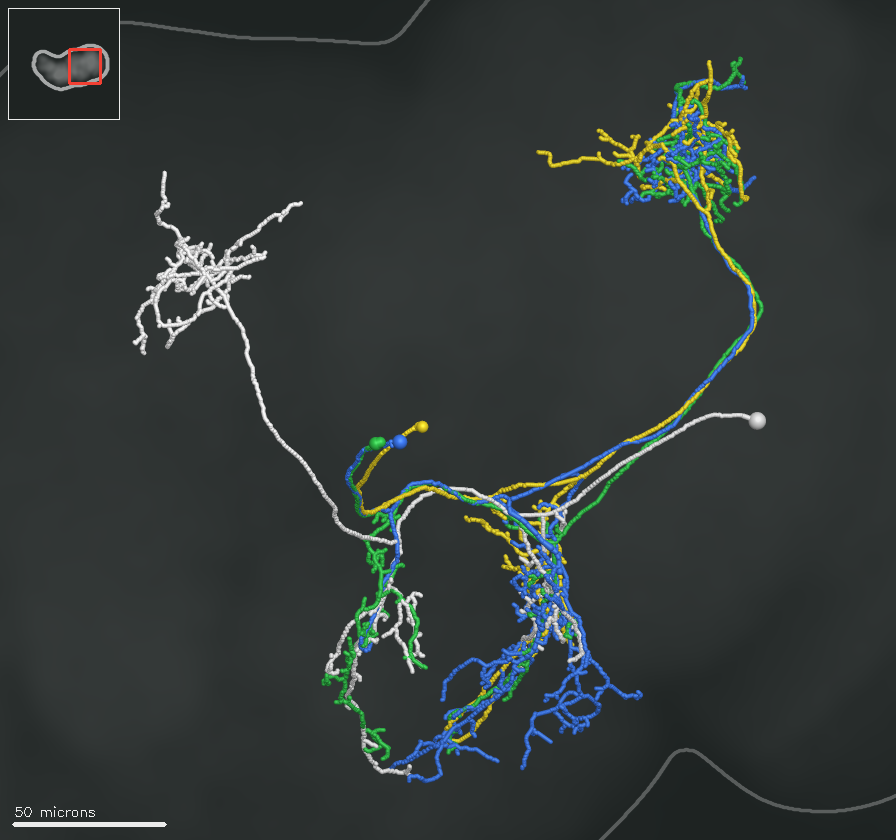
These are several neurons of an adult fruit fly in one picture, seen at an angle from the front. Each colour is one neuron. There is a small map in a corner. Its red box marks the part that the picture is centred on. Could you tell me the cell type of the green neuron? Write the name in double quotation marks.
"mAL_m3a"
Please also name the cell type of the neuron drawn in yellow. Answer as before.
"mAL_m3c"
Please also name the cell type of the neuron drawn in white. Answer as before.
"mAL_m3b"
